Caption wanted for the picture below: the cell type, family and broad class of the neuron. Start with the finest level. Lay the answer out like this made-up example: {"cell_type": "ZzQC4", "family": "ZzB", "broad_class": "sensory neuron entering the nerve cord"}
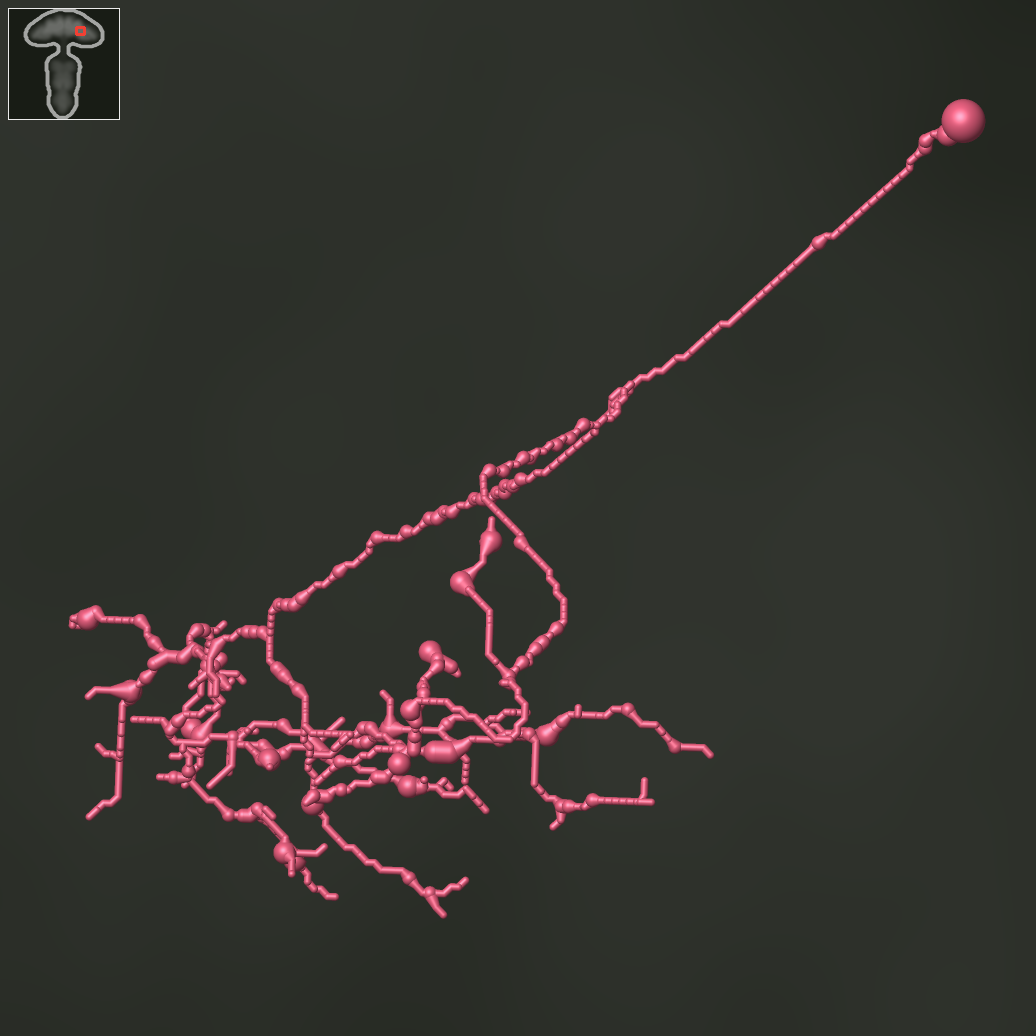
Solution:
{"cell_type": "LC27", "family": "LC", "broad_class": "visual projection neuron"}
